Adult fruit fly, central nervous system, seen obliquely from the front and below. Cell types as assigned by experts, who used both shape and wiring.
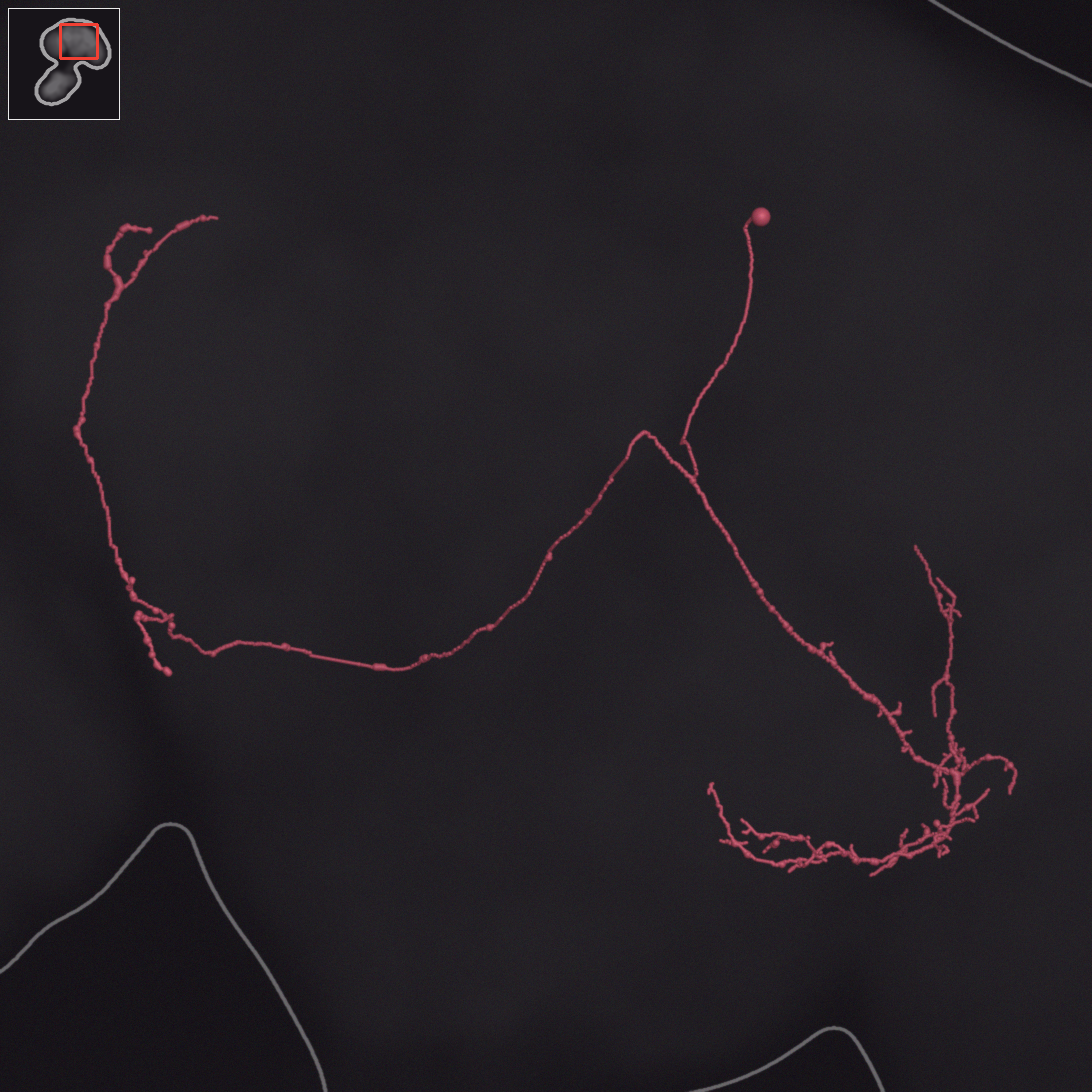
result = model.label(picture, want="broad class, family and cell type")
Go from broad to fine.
central-brain intrinsic neuron; hemilineage WEDd2; CB1055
